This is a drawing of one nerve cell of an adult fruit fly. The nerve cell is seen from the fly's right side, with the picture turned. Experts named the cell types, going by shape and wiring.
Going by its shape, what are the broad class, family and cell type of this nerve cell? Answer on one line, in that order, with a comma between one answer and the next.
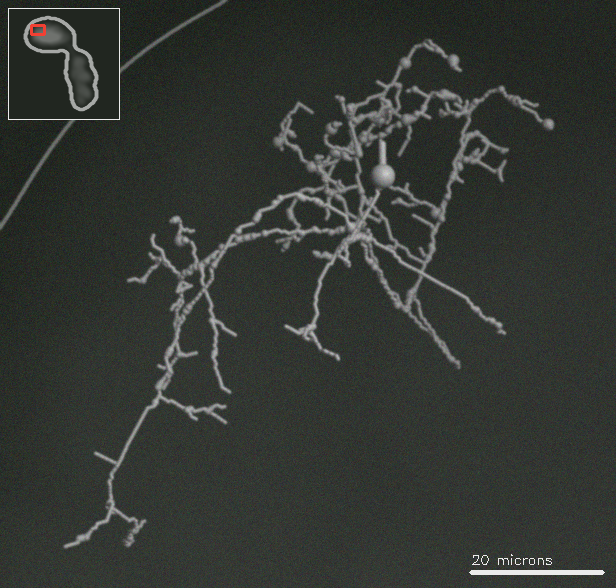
central-brain intrinsic neuron, class DAN, PAM01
